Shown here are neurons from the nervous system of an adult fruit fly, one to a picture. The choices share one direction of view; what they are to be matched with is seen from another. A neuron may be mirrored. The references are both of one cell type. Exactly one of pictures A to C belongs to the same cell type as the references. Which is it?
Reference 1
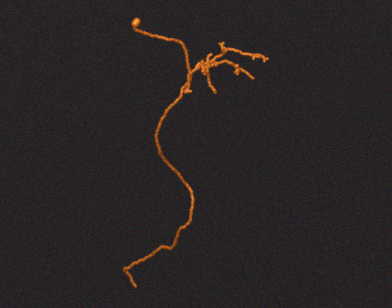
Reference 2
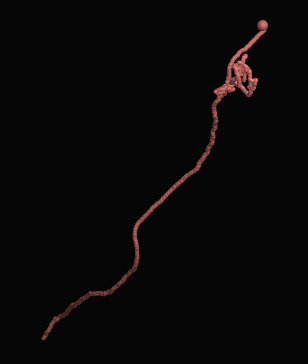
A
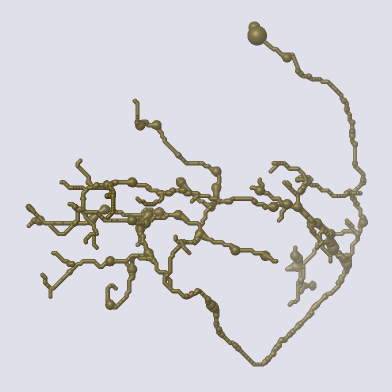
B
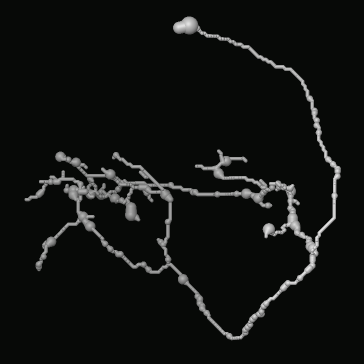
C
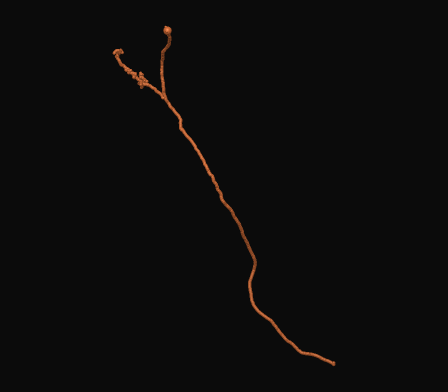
Picture C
